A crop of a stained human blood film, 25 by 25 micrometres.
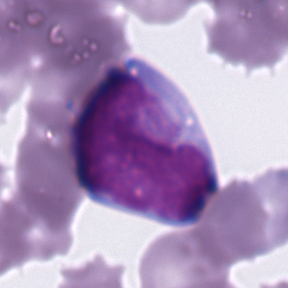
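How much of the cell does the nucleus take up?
Most of it.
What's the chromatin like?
Dark purple and finely stippled.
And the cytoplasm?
Pale blue, widest at the upper right of the cell.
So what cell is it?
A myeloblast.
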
